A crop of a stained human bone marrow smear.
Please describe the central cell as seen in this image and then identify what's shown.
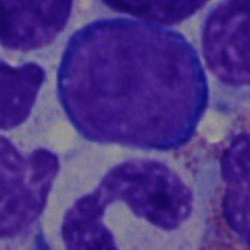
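Nearly the whole cell is taken up by the nucleus, leaving only a very thin rim of cytoplasm. That rim stains deep blue. No granules are visible in the cytoplasm, and no vacuoles are seen in the cell. The cell is a proerythroblast.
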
